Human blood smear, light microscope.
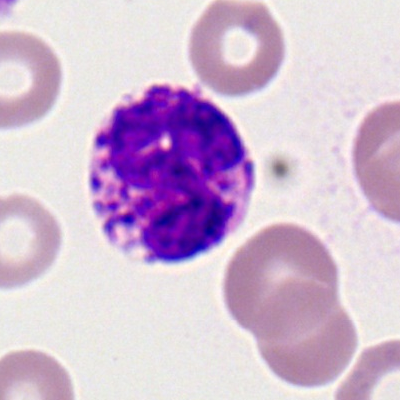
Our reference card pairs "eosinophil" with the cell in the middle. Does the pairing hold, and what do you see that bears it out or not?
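Eosinophil does not fit; this cell is a basophil. Dark granules lie over the nucleus, so its outline is hard to follow.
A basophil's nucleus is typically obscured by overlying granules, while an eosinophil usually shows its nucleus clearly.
The granules are coarse and dark purple, clearest along the left and lower-left edge.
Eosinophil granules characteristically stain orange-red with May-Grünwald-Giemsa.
The scant pale pink cytoplasm visible between the granules would suit either name.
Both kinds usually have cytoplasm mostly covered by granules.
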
